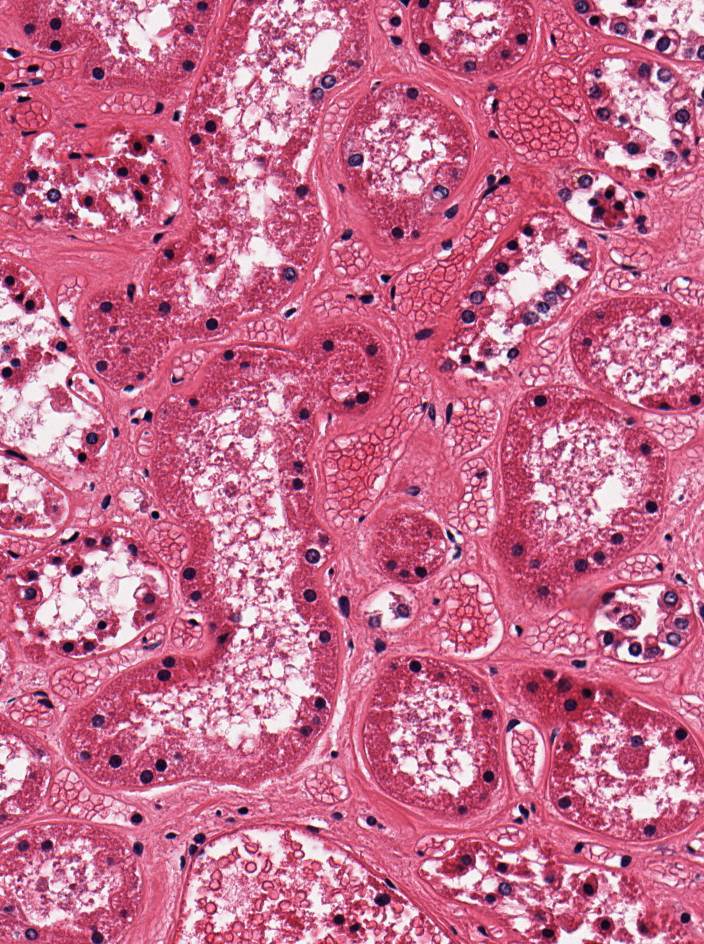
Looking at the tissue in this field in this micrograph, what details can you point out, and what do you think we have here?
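Lining: the tubules have a single layer of epithelial cells, with round, dark nuclei near the base. Cytoplasm: granular and strongly eosinophilic. Stroma between tubules: scattered elongated, dark, spindle-shaped nuclei. Fat cells: none in the field. The tissue is renal cortex.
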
